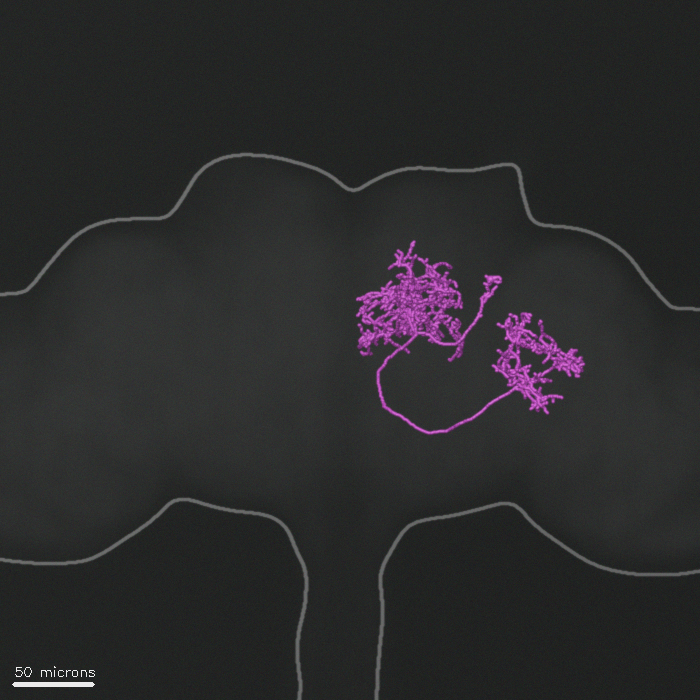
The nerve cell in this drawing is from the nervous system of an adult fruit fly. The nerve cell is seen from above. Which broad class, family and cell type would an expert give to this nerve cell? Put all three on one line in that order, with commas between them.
central-brain intrinsic neuron, hemilineage VESa2, SLP243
